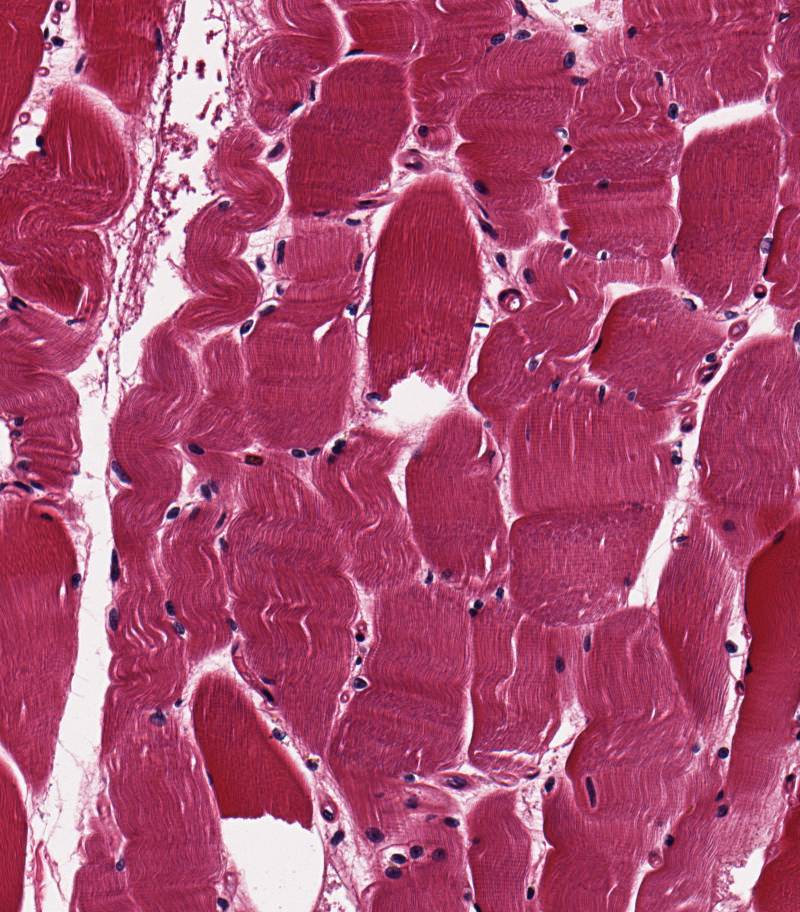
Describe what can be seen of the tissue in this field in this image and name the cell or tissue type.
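Long, unbranched muscle fibres fill the field, running roughly top to bottom. Their small, dark, elongated nuclei lie at the fibre edges. Many fibres show wavy folds along their length. Loose, pale connective tissue runs as a vertical strip down the left. The tissue is skeletal muscle.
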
